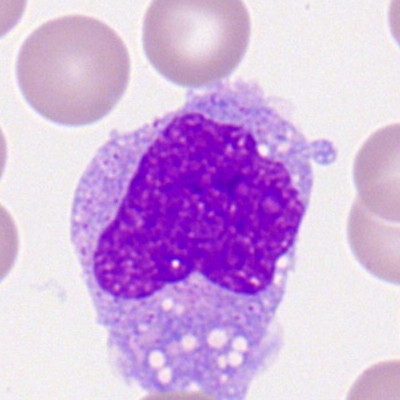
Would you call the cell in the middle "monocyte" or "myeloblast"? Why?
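This one I would call a monocyte. The nucleus is irregular, with a notch in its lower edge. Fine pinkish-purple granules are scattered through the cytoplasm, and below the nucleus several round, clear vacuoles sit clustered together. At the upper right edge, a small rounded bleb projects from the cell.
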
